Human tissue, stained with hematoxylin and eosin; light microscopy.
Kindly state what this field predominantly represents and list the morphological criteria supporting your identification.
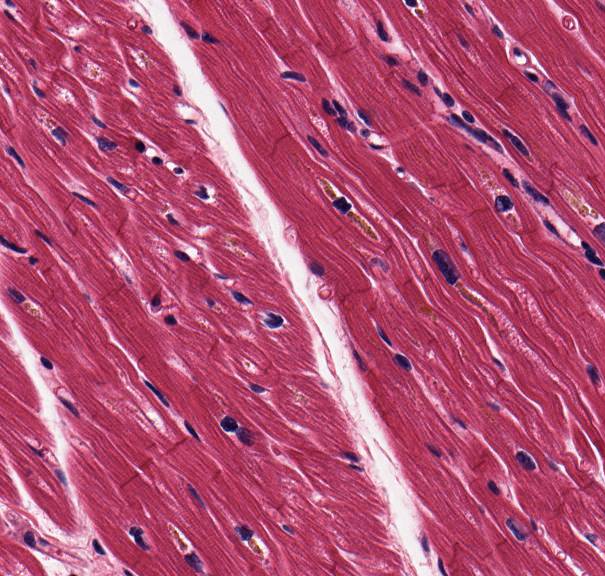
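Myocardium fills this field. Branching muscle fibres run parallel across it, diagonally from upper left to lower right. Their nuclei are oval and central rather than at the fibre edges.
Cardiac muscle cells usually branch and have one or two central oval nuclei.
Golden-brown granular pigment lies at the poles of many nuclei; no fat cells sit between fibres.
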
